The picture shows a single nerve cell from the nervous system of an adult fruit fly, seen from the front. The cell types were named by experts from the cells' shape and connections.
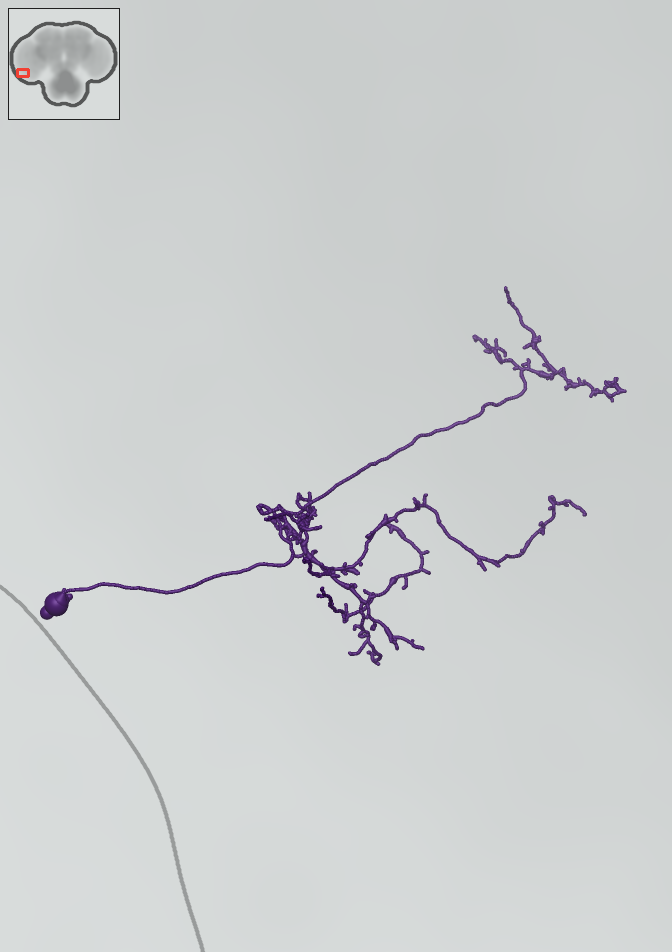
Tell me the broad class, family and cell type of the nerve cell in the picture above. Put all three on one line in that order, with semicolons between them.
optic-lobe intrinsic neuron; Mi; Mi15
